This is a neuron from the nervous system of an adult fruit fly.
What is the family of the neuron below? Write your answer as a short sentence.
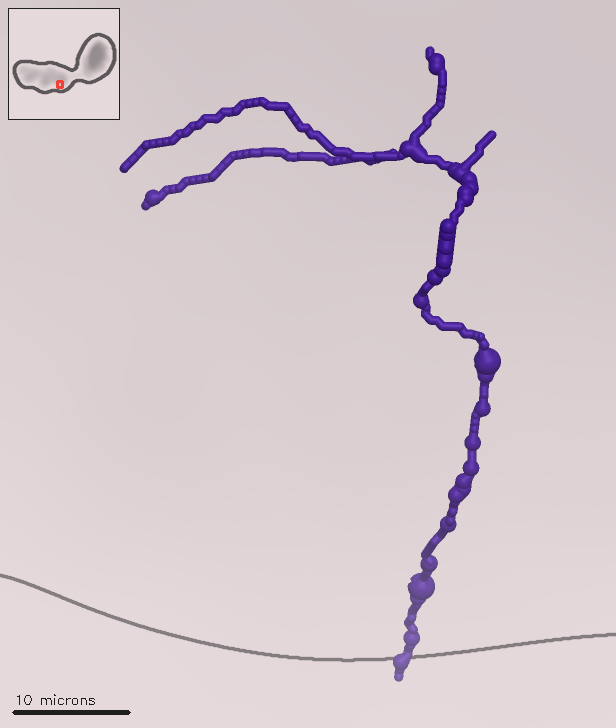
The family is class mechanosensory tactile.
